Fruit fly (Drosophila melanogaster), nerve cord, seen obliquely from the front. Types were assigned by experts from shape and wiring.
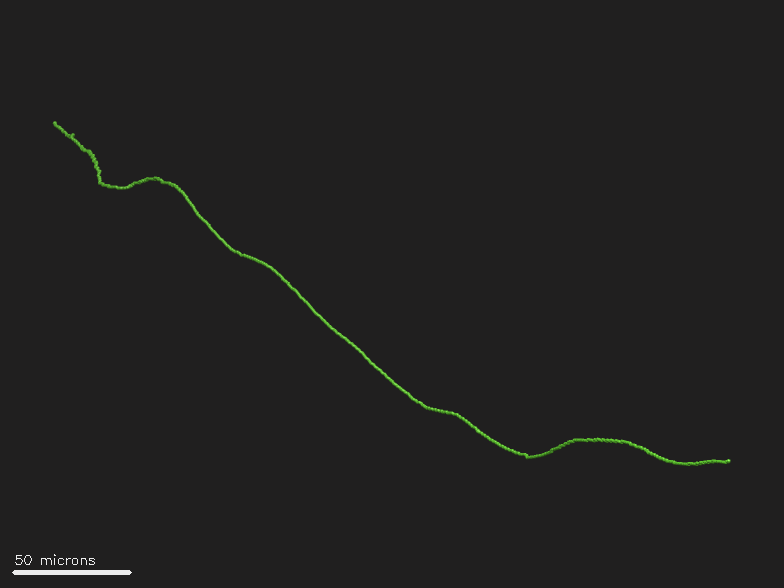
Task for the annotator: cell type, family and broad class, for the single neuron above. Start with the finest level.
LgAG1; class gustatory; sensory neuron ascending to the brain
